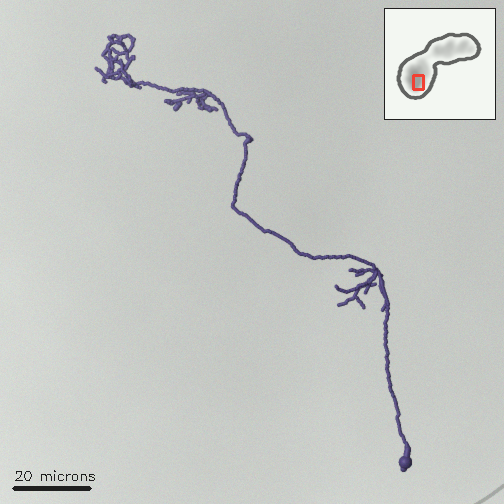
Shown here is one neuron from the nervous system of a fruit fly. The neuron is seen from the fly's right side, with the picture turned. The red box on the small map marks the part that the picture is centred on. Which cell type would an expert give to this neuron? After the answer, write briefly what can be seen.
It is of cell type PFNm_b. This is a central-brain intrinsic neuron. The cell body is at the lower right of the picture. From top to bottom in the picture it spans about 110 microns.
